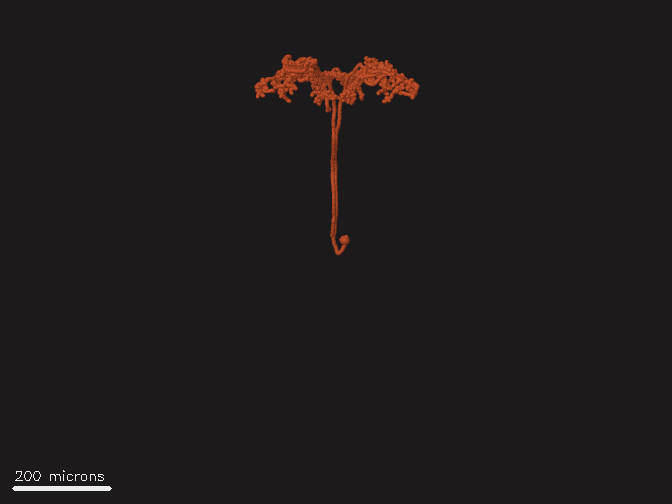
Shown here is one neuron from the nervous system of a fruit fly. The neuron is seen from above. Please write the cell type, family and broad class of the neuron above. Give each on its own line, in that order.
AN01A089
hemilineage 01A
ascending neuron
